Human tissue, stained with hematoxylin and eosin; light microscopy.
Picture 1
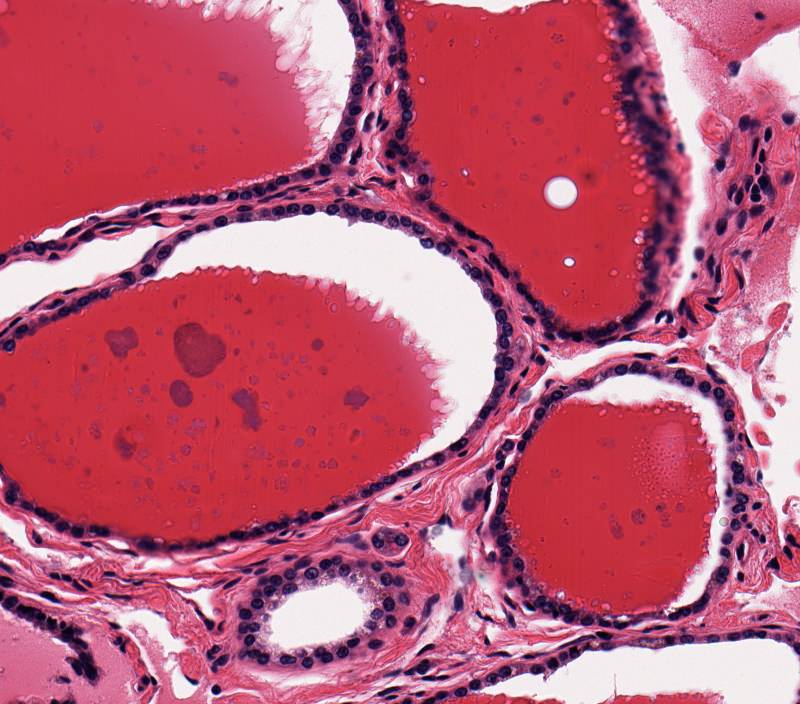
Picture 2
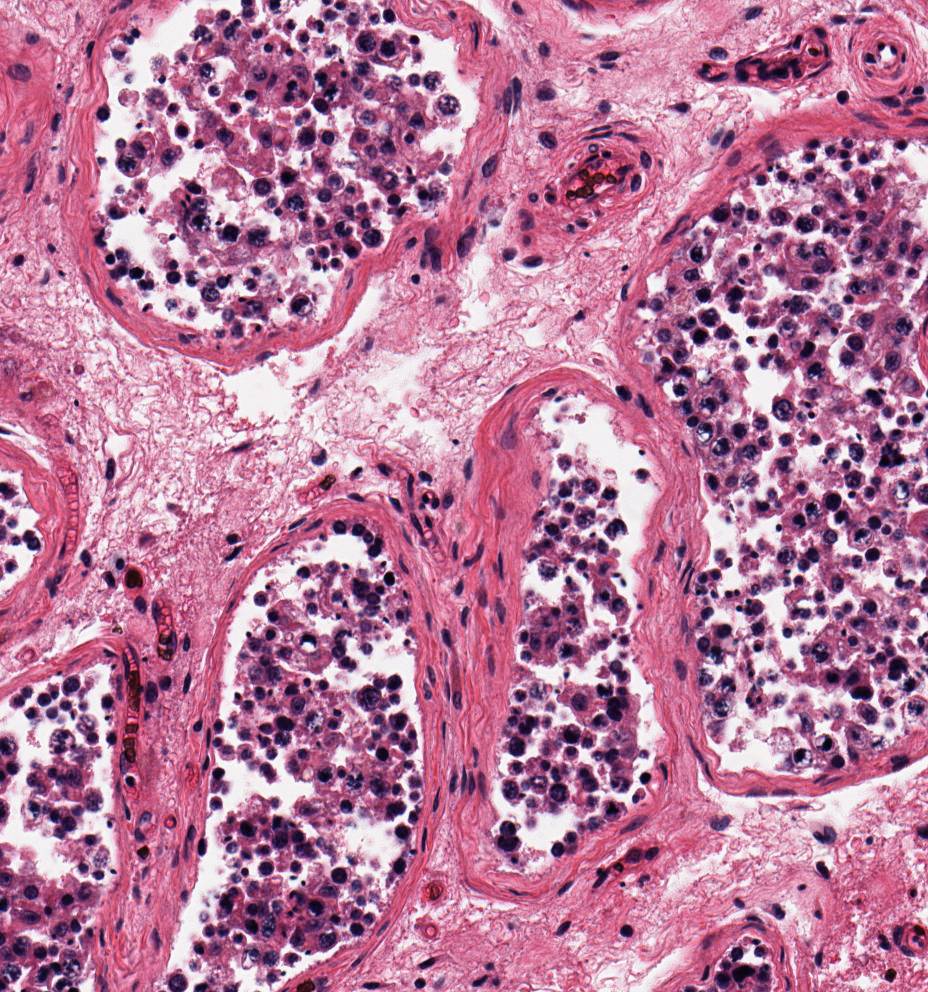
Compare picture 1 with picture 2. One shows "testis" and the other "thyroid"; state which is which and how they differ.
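Answer: the thyroid appears in picture 1 and the testis in picture 2. In picture 1, follicles are lined by a single layer of flattened to low cuboidal epithelial cells, whose small, round, dark nuclei are evenly spaced in one row. These linings are smooth, with no papillary folds projecting into the lumens, and a small follicle at bottom centre has an empty white lumen. Picture 2 instead is filled by several large tubules in rounded and elongated profiles, with interstitial tissue between them. Each tubule is bounded by a thick pink wall of concentric fibres holding flattened, elongated nuclei, in contrast to the one-layer lining of the follicles. Inside the tubules, many cells have small, round, densely dark nuclei, and larger cells with pink cytoplasm and round nuclei of coarse chromatin are scattered among them.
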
